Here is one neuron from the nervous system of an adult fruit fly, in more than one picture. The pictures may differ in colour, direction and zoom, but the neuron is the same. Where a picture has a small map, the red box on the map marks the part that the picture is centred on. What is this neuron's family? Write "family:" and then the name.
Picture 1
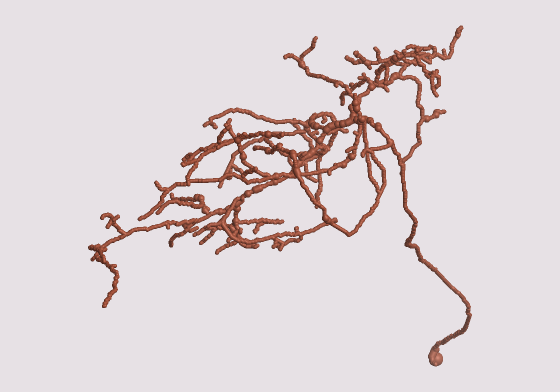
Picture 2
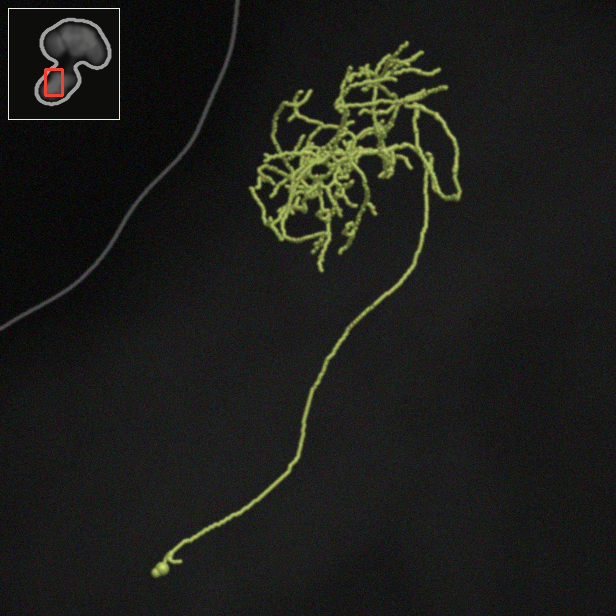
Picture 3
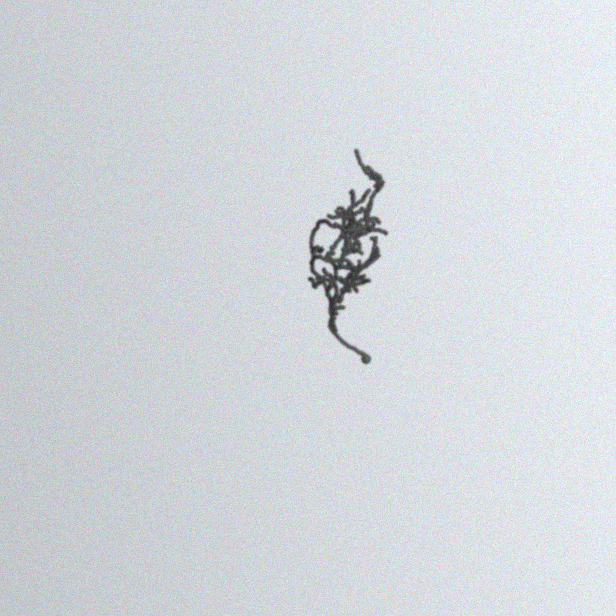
family: hemilineage 12A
